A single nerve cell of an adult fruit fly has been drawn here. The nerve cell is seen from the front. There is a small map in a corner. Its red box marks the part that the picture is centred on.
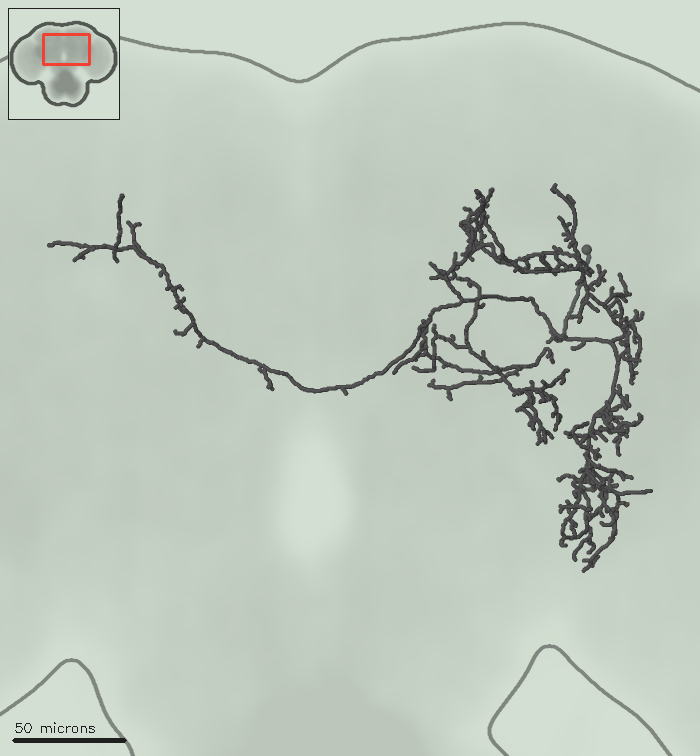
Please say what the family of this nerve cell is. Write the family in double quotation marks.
"hemilineage DL2_ventral"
